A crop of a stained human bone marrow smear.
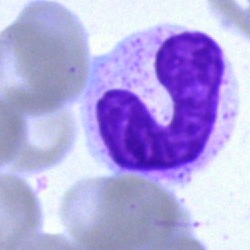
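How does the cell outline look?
Round and smooth.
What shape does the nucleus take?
A U shape, opening upward, with no nucleoli visible.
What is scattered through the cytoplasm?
Fine pink-purple granules.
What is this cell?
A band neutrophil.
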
